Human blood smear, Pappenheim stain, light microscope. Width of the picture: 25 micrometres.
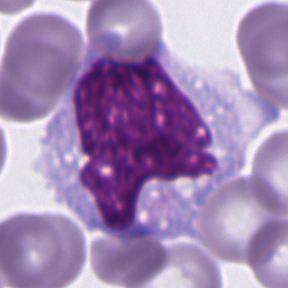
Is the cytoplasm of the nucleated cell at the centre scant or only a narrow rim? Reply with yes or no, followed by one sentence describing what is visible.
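No. The cytoplasm is abundant and widest on the right side of the nucleus.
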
